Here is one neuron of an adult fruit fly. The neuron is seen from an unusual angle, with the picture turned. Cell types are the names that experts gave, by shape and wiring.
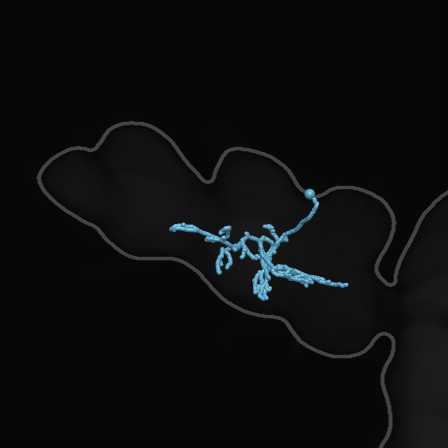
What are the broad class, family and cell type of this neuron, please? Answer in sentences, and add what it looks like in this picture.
Its broad class is nerve-cord intrinsic neuron. The family is hemilineage 03B. The cell type is IN03B054. As drawn here it is wider than it is tall.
